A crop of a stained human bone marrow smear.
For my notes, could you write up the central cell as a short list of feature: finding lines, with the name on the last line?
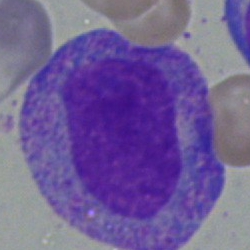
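Chromatin: fairly fine and evenly spread, with no large dark clumps
Cytoplasm: a moderately wide blue-grey rim reaching all the way round the nucleus
Granules: small, purple, scattered through the cytoplasm
Shading: paler next to the nucleus, deeper blue toward the outer edge
Name: promyelocyte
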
